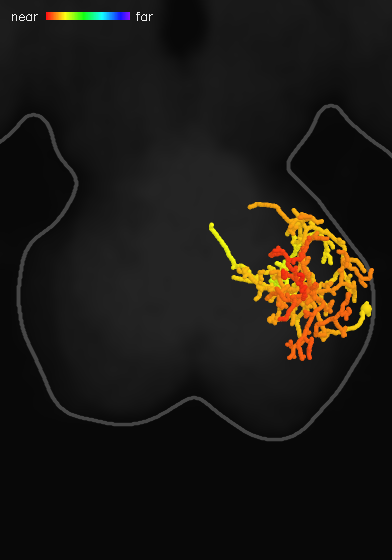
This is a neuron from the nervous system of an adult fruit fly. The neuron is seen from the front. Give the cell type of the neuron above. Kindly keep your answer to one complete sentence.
The neuron has IN20A.22A009 as its cell type.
